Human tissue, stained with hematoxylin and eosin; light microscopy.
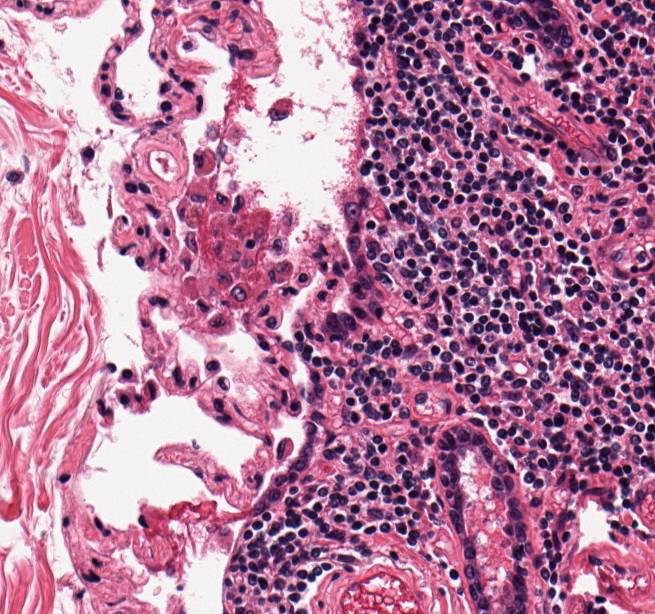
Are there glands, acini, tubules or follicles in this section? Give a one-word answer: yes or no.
Yes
